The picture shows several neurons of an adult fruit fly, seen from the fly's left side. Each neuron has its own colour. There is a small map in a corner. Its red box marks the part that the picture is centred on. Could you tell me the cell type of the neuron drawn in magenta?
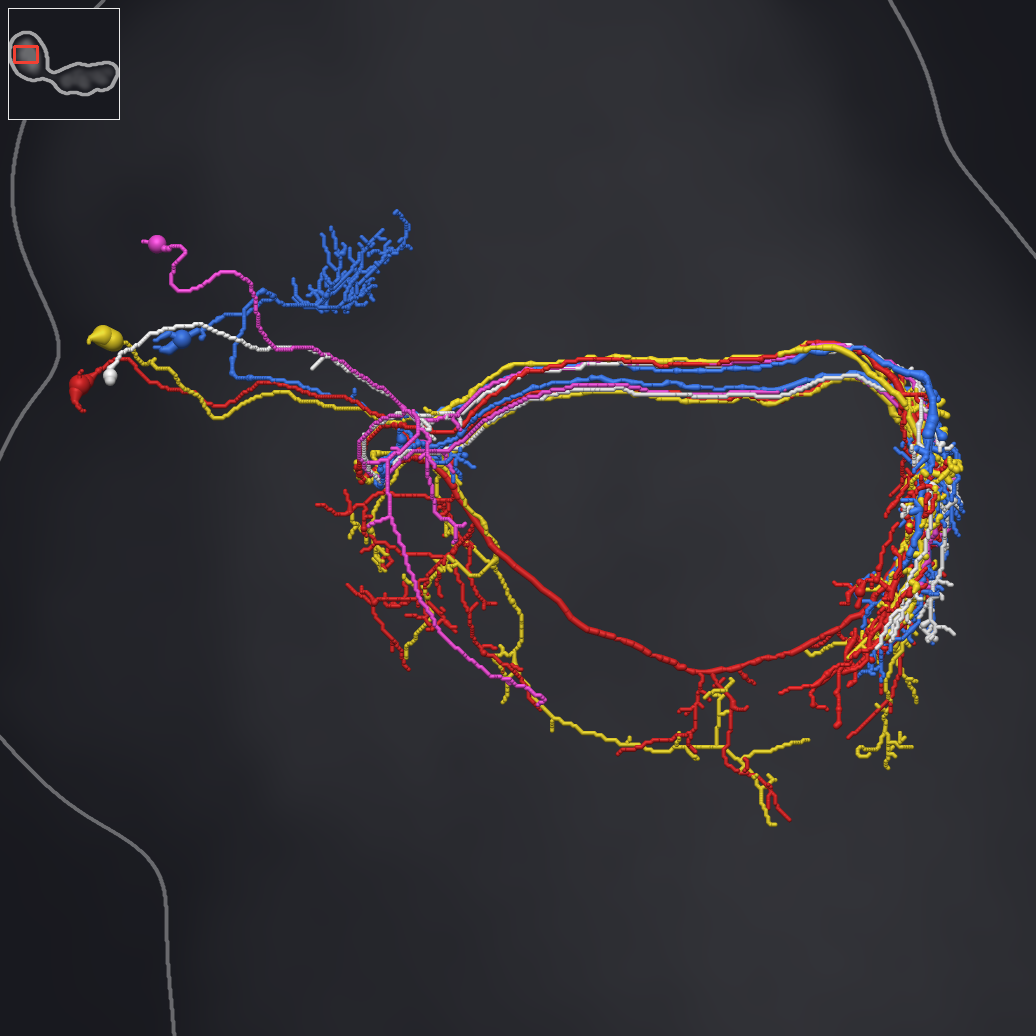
LAL096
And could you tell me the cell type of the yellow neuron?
PS081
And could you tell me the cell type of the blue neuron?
PS083_b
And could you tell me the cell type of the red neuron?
PS085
